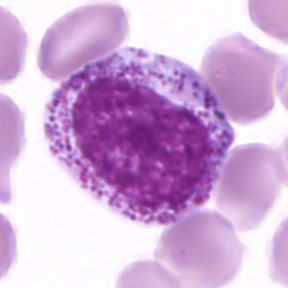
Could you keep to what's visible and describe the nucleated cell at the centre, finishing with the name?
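Let me see: the outline is oval and smooth. The chromatin is clumped, with small lighter gaps between the clumps. Many reddish-purple granules fill the cytoplasm, and between them it's pale, almost colourless. The cell is a myelocyte.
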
